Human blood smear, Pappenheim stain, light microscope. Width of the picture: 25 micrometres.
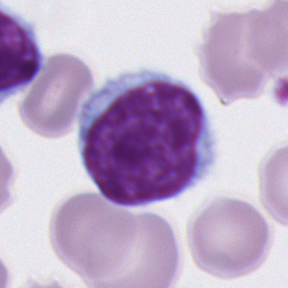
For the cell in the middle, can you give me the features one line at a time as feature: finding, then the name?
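Cell size: about 12 micrometres across, about 1.75 times as wide as a whole red cell in the picture
Border: slightly frayed at the upper left
Nucleus: roughly round, not lobed
Nuclear area: about 80% of the cell's area
Chromatin: clumped into darker and paler patches
Cytoplasm: pale blue-grey
Cell type: typical lymphocyte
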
